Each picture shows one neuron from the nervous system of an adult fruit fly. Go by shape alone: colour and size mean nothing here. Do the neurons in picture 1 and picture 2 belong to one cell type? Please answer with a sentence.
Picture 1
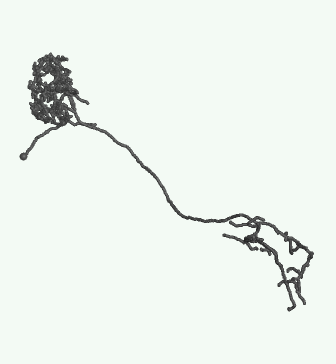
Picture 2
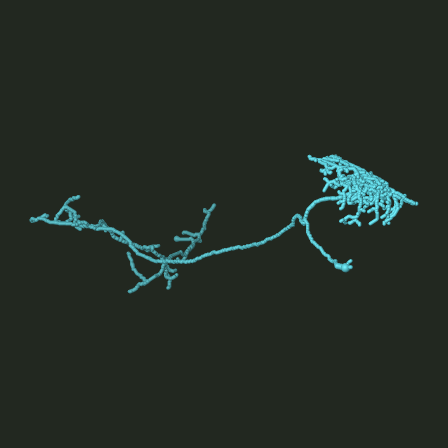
They are of different cell types.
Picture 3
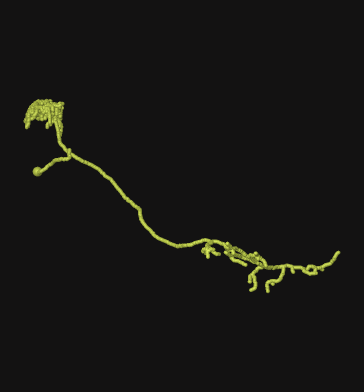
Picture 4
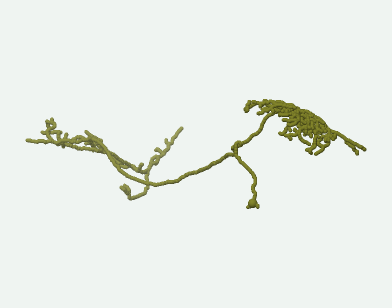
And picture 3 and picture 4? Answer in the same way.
They are of the same cell type.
